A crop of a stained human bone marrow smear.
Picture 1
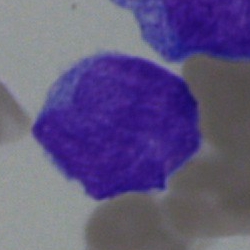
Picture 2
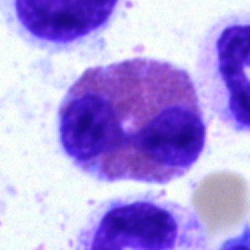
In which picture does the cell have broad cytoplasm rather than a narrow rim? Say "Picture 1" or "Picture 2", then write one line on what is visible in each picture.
Picture 2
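Picture 1: The nucleus fills almost the whole cell.
Picture 2: The cytoplasm is plentiful and pinkish-violet, filling the cell above and below the lobes.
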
